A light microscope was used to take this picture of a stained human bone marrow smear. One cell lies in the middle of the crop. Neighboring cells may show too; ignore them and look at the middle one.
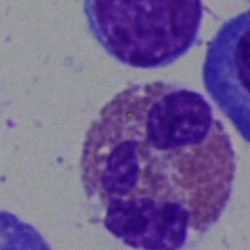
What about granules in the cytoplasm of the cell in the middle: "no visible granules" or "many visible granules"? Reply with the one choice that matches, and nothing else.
Many visible granules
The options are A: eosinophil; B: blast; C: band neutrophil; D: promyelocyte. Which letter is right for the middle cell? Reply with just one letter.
A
